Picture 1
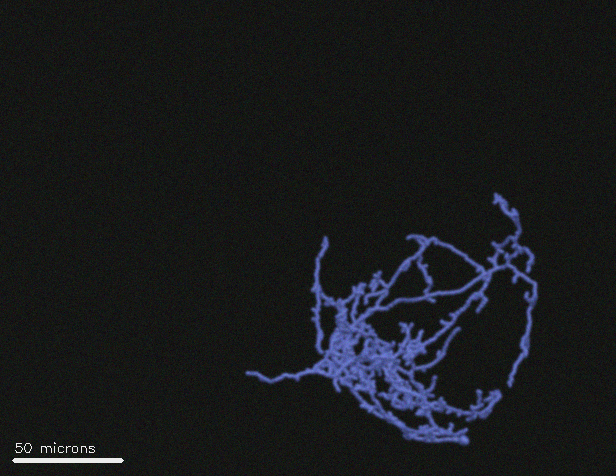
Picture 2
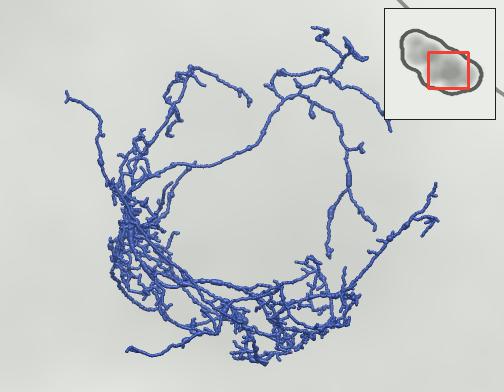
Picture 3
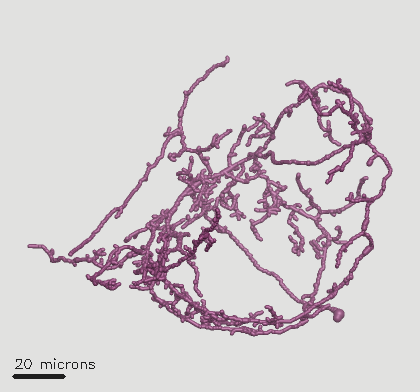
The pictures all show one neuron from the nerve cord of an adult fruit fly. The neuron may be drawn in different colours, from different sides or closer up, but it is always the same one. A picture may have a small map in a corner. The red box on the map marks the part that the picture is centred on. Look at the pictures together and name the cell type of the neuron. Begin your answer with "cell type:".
cell type: IN04B056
